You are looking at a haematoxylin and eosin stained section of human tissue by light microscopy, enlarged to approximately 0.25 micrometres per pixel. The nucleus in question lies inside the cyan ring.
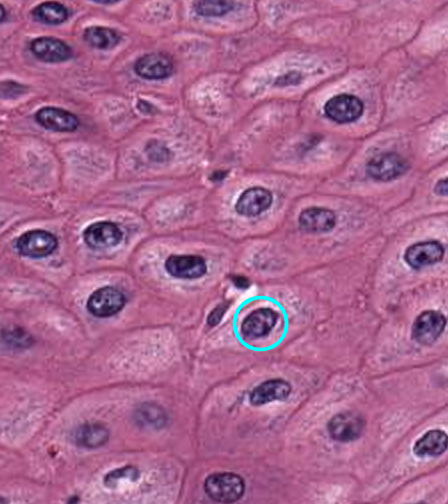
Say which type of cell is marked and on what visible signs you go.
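The marked cell is a squamous epithelial cell. The nucleus is oval and dark purple, with clumped, uneven chromatin inside it. The cytoplasm is pink and spreads widely around the nucleus, with a faintly granular look. Just above and to the left of the nucleus lies a small clear gap holding a small dark body, with another dark, elongated nucleus close by on the left.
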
